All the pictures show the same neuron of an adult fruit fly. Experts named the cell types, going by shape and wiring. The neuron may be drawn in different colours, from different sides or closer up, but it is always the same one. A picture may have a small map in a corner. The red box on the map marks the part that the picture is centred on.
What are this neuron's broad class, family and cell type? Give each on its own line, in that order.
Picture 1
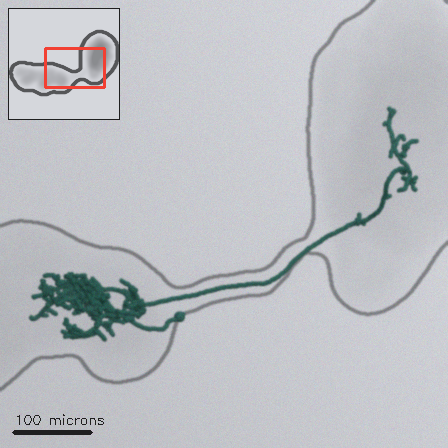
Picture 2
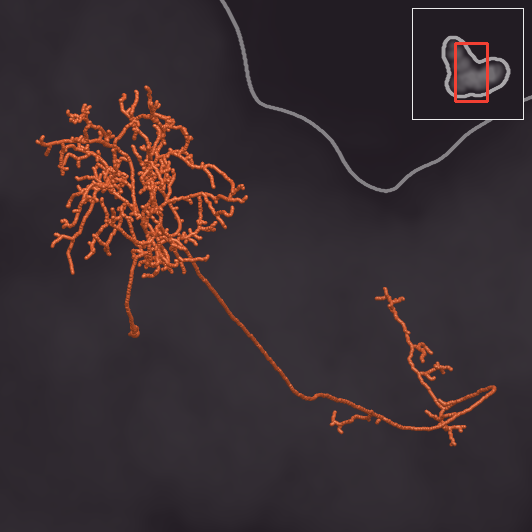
ascending neuron
hemilineage 08B
AN08B041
